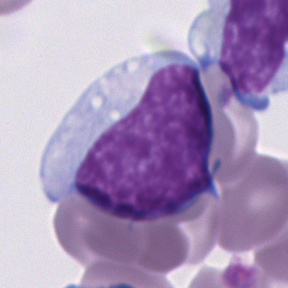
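Myeloblast: the nucleus lies toward the lower right, I notice, leaving most of the cytoplasm on the upper left. Its chromatin looks finely stippled and fairly even, with no coarse dark clumps. The cytoplasm is pale greyish blue and fairly plentiful, and above the nucleus sit a few small, clear, round vacuoles.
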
